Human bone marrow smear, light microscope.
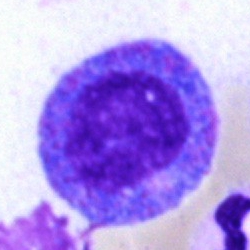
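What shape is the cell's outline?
Round, with a smooth edge.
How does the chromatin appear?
Dark purple and finely stippled, not coarsely clumped.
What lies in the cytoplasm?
Fine purplish granules, scattered throughout.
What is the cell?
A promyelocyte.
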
